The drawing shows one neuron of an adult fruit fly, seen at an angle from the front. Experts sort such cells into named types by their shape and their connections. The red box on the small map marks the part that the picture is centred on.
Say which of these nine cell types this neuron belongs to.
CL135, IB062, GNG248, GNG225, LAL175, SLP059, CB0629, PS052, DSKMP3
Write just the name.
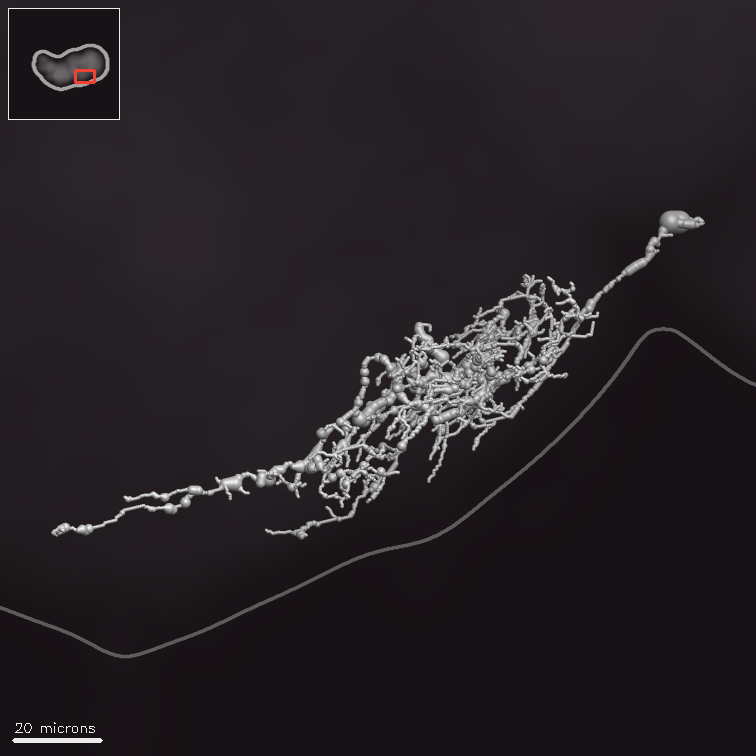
GNG225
